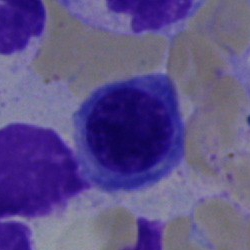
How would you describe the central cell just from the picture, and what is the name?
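Nucleus: dense, dark purple chromatin across its whole extent. Cytoplasm: deep blue in colour. Granules: none visible; vacuoles: none visible either. Last item, the name: erythroblast.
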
